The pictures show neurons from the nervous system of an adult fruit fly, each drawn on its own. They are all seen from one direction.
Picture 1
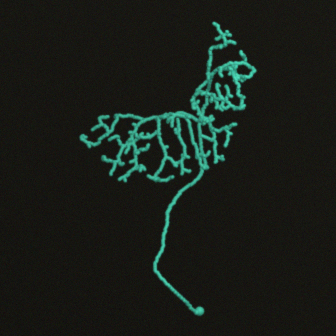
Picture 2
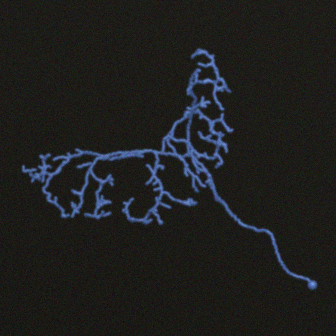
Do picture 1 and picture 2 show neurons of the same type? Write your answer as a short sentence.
They are of the same cell type.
